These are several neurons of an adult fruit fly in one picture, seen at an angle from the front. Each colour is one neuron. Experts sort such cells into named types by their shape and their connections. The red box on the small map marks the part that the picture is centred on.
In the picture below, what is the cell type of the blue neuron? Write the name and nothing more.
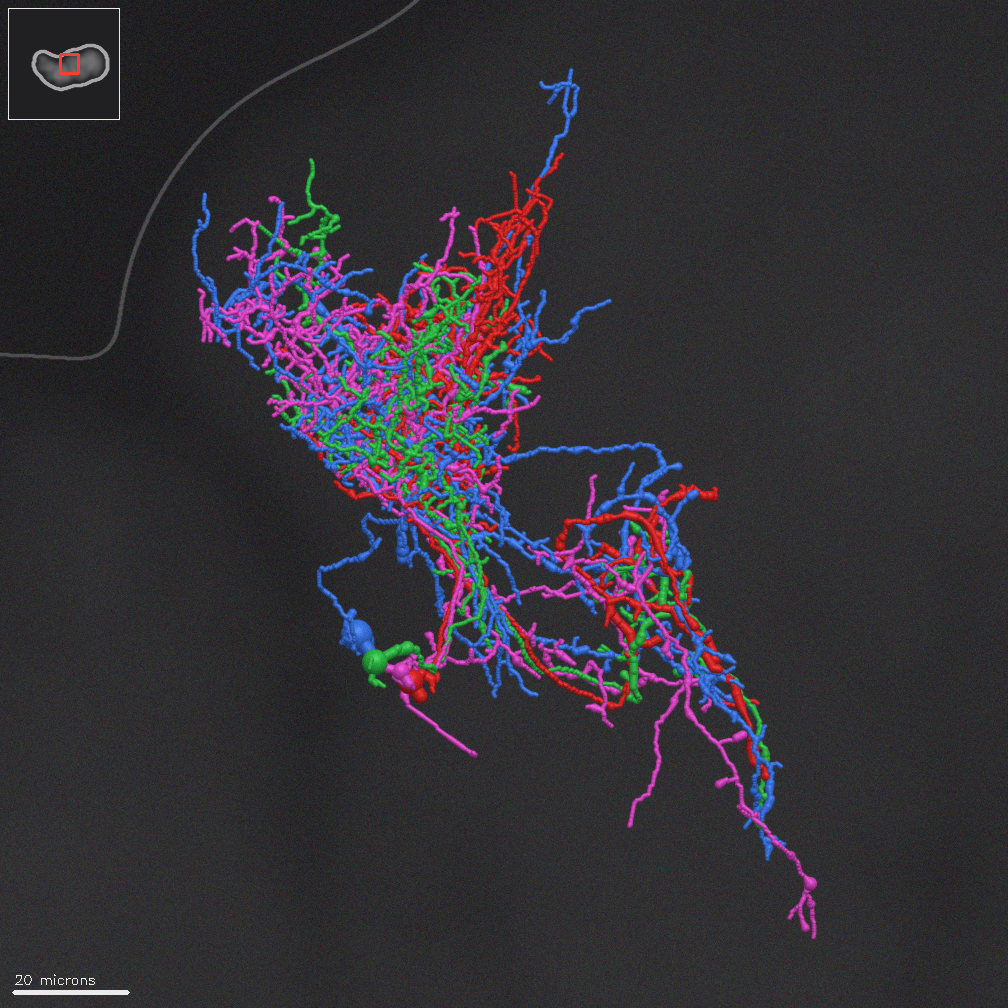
LHPV2g1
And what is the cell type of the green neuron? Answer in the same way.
LHAV2b2_a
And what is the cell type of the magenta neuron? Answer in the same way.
LHAV2b3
